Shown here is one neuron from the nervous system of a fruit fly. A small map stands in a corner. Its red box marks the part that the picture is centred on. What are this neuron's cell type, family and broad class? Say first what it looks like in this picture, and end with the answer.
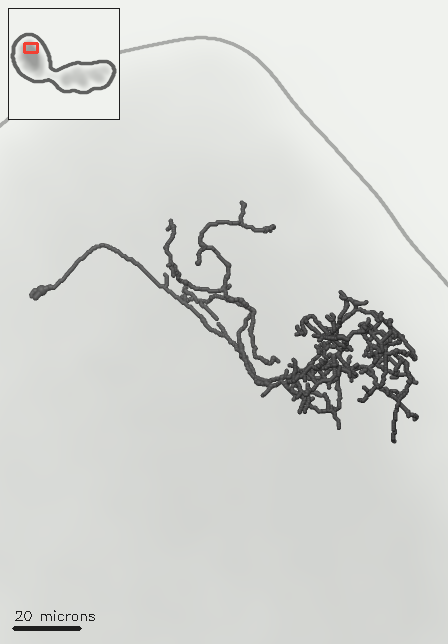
The cell body is on the left of the picture. By the scale bar it is about 120 microns wide in this view. The picture shows dozens of branch ends. It is of cell type LHAD3f1_b. The family is hemilineage LHd1. It is a central-brain intrinsic neuron.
